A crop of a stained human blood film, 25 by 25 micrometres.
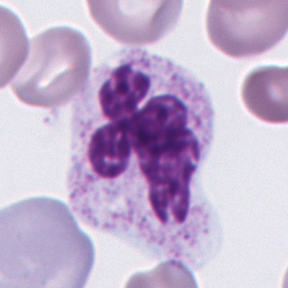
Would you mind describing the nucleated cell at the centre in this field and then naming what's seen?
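Nucleus divided into more than three lobes. Chromatin dark purple, coarsely clumped. Cytoplasm abundant, pale pinkish-lilac. Border smooth, without hair-like projections. Segmented neutrophil.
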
